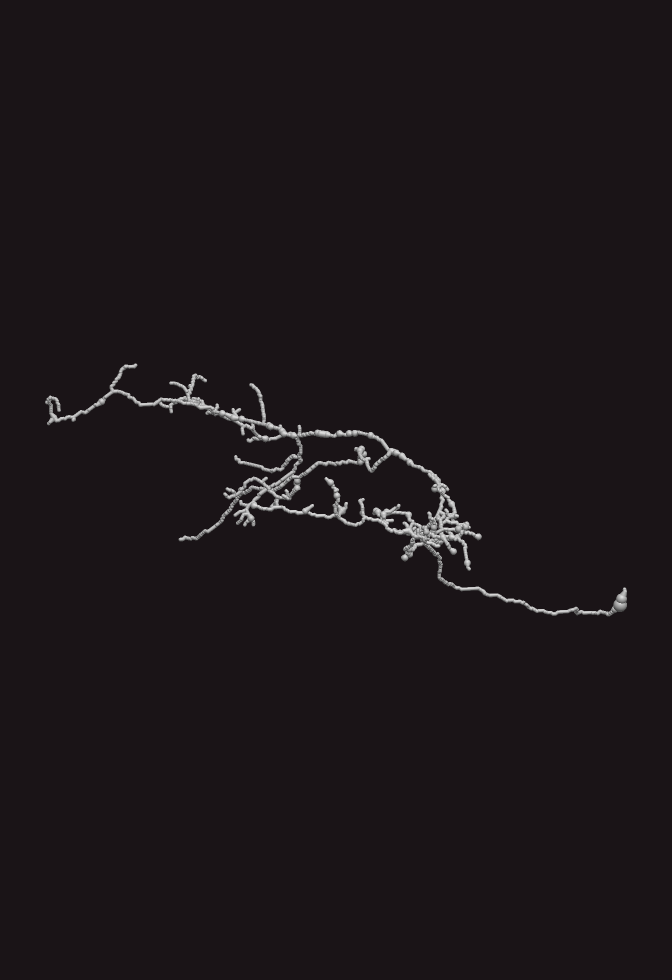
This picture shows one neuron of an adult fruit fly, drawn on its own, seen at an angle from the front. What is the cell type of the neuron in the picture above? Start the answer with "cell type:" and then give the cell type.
cell type: SMP410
